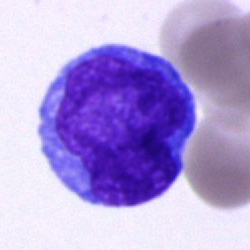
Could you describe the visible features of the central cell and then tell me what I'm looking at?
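The nucleus takes up most of this cell, and its outline is irregular, with folds and indentations. I'd describe the chromatin as fine and lacy, not coarsely clumped. The rim of cytoplasm is widest on the left side. So this is a blast.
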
